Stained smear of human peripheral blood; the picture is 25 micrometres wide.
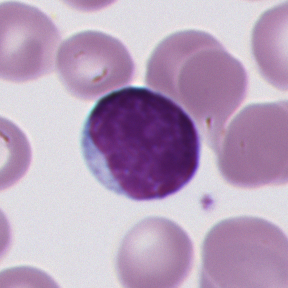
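Typical lymphocyte, the nucleated cell at the centre of this stained peripheral blood smear. Its outline, as far as I can see, is round and smooth. The nucleus is round as well, with no lobes and no deep indentation. Its chromatin looks dark purple and coarsely clumped, and I find no vacuoles in the cytoplasm.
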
